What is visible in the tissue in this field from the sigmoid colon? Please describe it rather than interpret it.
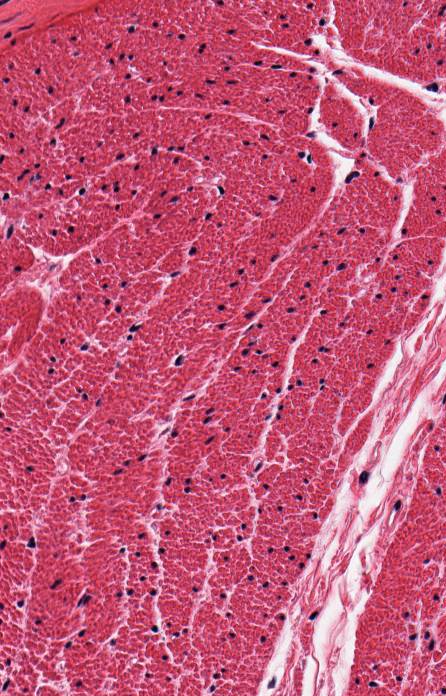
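Almost everything here is densely packed deep pink tissue, split into bundles by thin pale septa. Along the lower right, a wider band of pale, loosely fibrous connective tissue runs diagonally, with a few scattered elongated dark nuclei in it. You won't find epithelium, glands or fat cells anywhere in the field.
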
